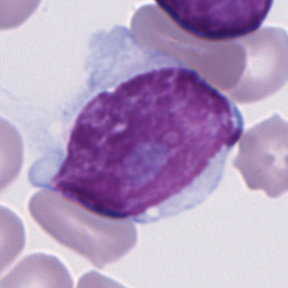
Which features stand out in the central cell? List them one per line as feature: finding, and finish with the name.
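Chromatin: finely stippled, lacy, not clumped into coarse blocks
Nucleus: paler bluish rounded area, lower middle
Cytoplasm edge: ragged, frayed at upper left
Granules: none visible
Name: myeloblast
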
